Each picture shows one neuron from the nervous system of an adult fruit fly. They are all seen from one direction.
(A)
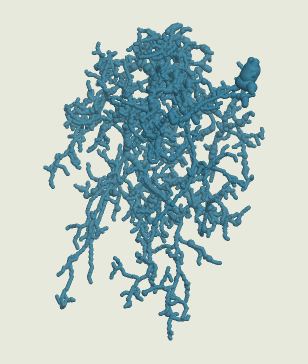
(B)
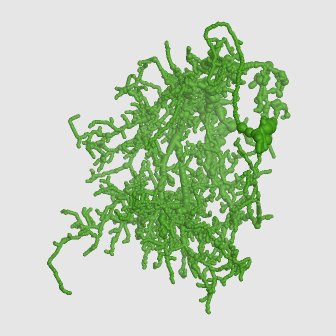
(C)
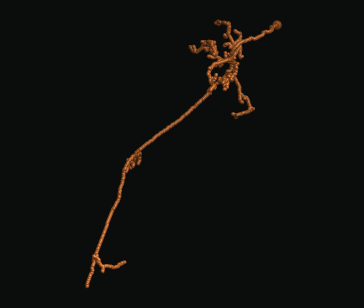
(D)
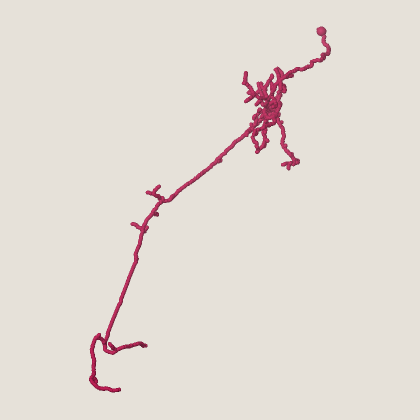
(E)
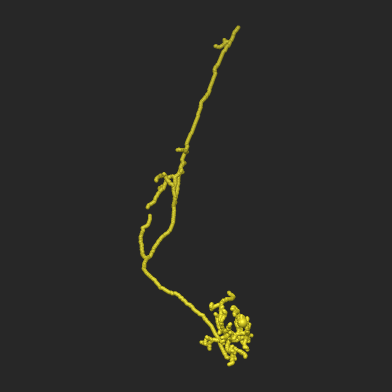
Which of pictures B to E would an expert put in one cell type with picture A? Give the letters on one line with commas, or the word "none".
B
